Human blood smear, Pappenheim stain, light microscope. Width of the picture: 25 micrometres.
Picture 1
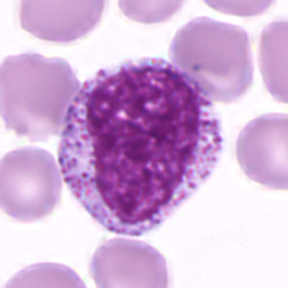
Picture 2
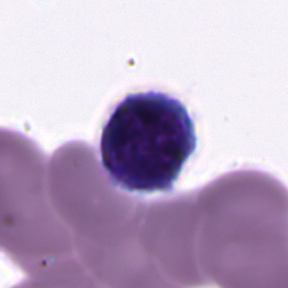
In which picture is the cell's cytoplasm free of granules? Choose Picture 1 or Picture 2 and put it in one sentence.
The cytoplasm of the cell shown in picture 2 holds no visible granules.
